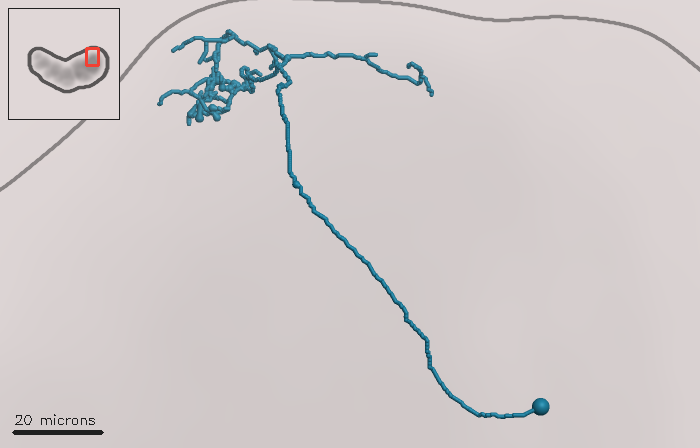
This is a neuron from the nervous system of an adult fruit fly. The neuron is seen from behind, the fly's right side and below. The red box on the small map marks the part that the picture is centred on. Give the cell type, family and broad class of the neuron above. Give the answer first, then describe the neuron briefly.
Its cell type is CB1178. Its family is hemilineage SLPpl3. It is a central-brain intrinsic neuron. The cell body can be seen at the lower right of the picture. From top to bottom in the picture it spans about 90 microns.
